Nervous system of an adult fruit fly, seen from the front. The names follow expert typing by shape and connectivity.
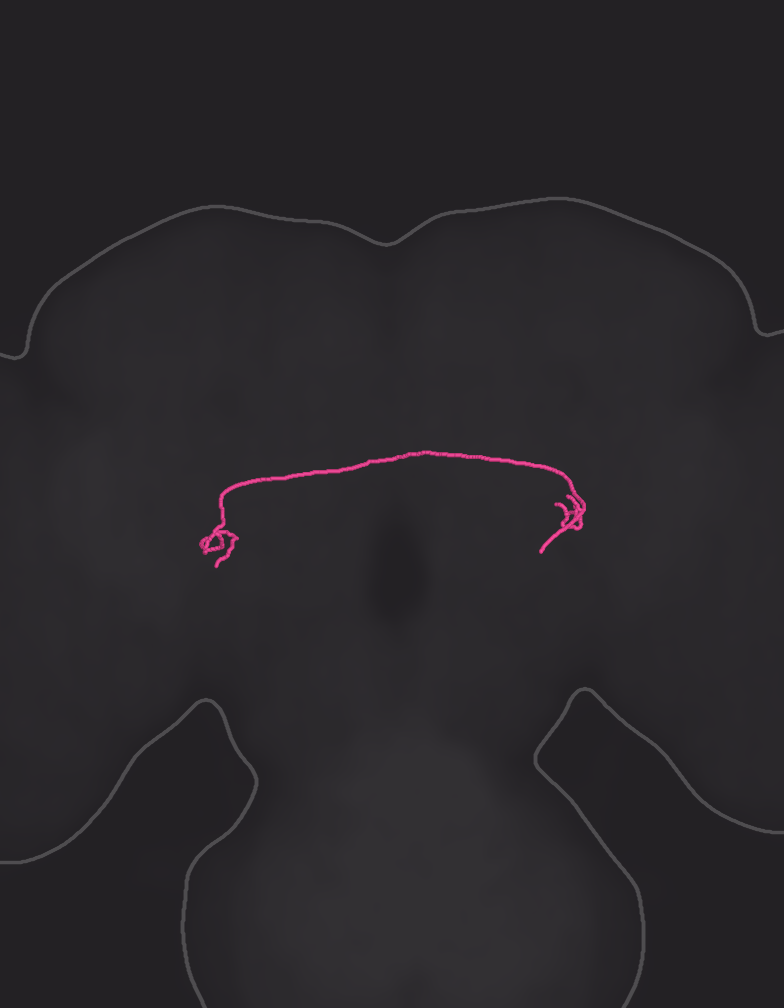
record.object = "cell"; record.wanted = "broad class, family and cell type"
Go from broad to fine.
sensory neuron entering the brain; class olfactory; ORN_VL2a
